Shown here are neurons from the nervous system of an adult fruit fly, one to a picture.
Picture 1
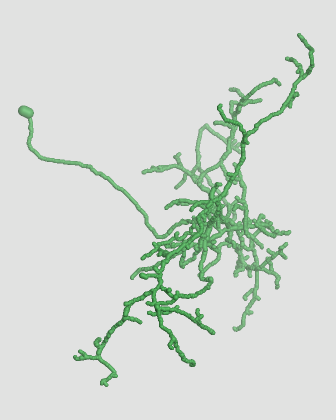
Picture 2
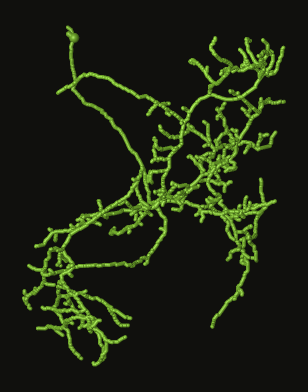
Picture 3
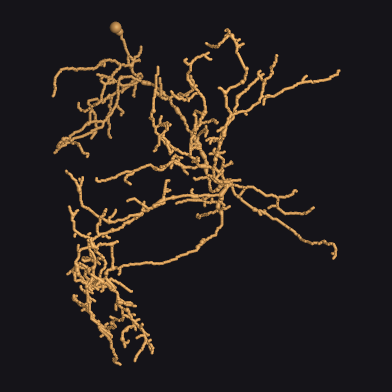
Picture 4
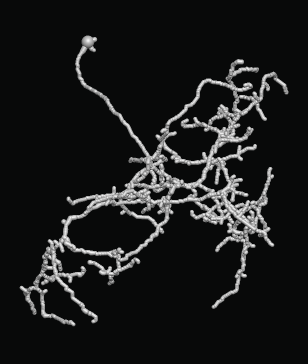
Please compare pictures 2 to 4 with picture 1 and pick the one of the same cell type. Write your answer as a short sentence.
The neuron in picture 4 is of the same cell type.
